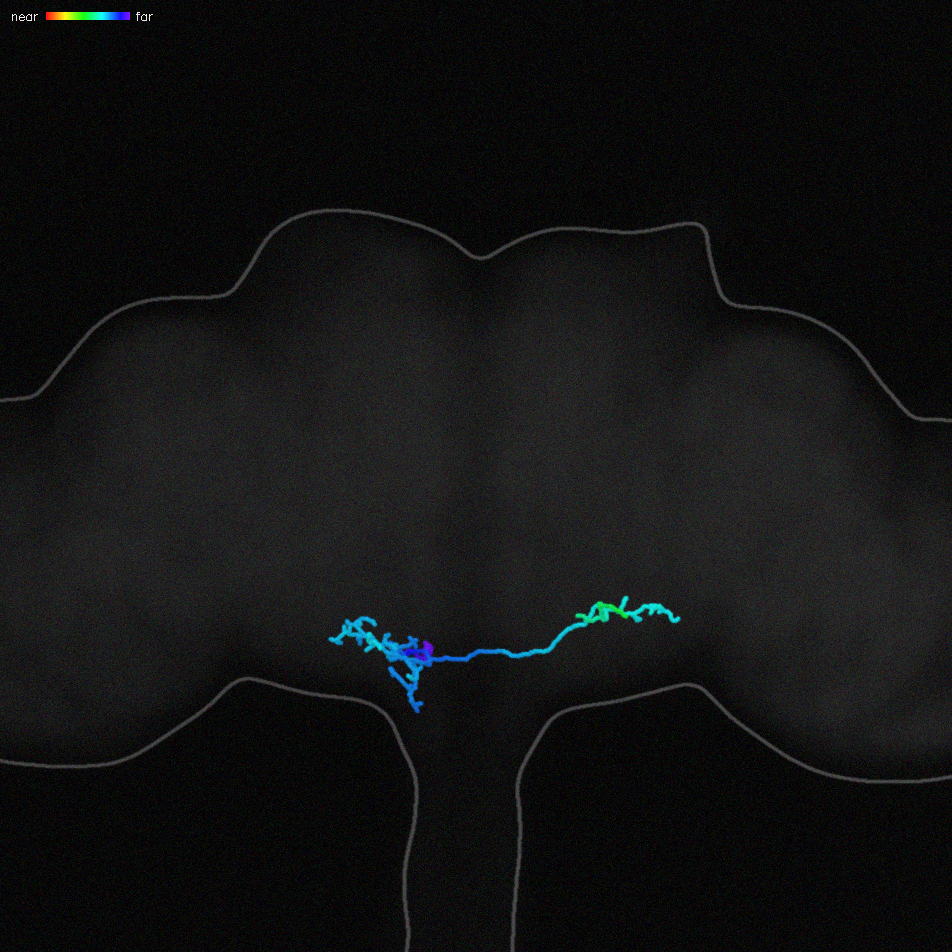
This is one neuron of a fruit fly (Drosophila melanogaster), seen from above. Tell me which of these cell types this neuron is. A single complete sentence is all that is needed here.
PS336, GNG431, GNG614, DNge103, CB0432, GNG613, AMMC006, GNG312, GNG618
Typed by cell type, the neuron is GNG614.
